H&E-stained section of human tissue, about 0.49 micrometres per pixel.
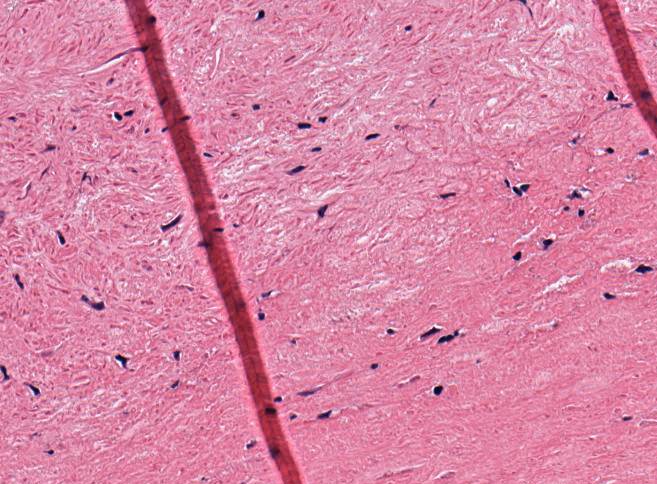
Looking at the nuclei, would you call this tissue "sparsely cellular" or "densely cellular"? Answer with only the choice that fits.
Sparsely cellular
